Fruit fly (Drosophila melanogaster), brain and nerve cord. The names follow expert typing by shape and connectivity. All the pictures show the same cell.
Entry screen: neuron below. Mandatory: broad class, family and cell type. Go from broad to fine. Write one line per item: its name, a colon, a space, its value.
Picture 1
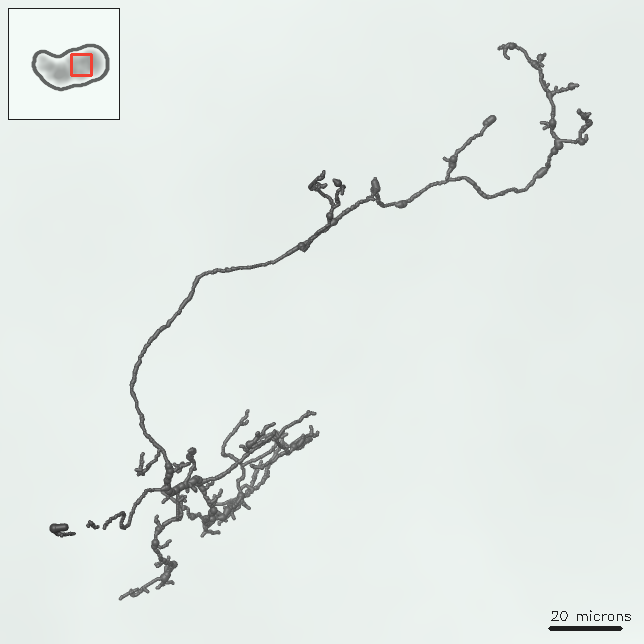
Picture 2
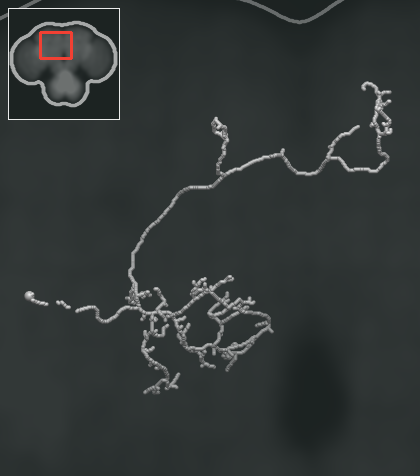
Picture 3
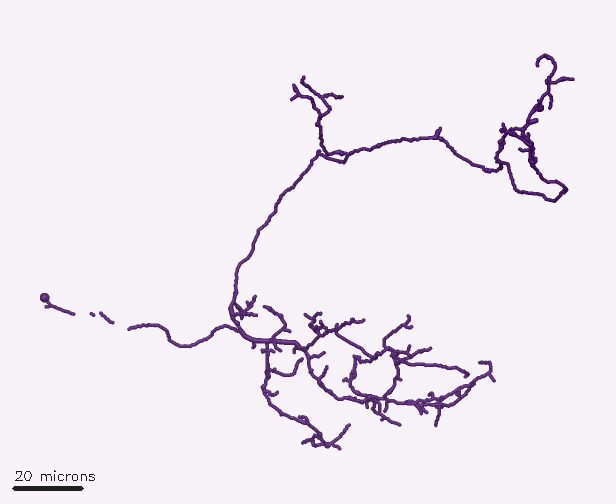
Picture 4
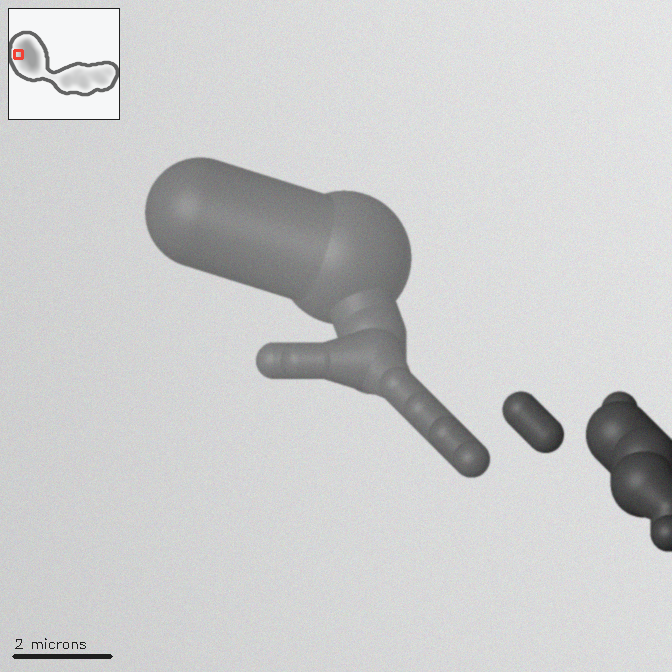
broad class: central-brain intrinsic neuron
family: hemilineage CREl1
cell type: LAL110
